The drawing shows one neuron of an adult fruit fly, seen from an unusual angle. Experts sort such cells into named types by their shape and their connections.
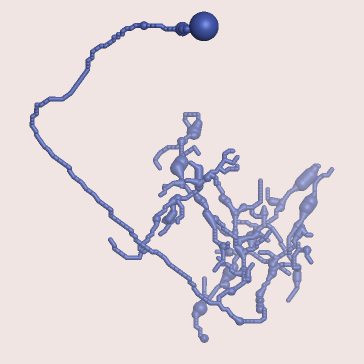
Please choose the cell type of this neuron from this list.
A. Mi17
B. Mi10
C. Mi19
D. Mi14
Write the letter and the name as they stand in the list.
A. Mi17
